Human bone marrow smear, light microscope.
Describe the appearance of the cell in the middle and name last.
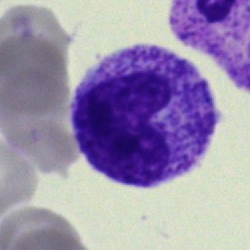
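Nuclear position: toward the left part of the cell. Nuclear shape: kidney-like, from an indentation on its right side. Chromatin: dark purple, coarsely clumped. Cytoplasm: fine purple granules scattered throughout. Name: metamyelocyte.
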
